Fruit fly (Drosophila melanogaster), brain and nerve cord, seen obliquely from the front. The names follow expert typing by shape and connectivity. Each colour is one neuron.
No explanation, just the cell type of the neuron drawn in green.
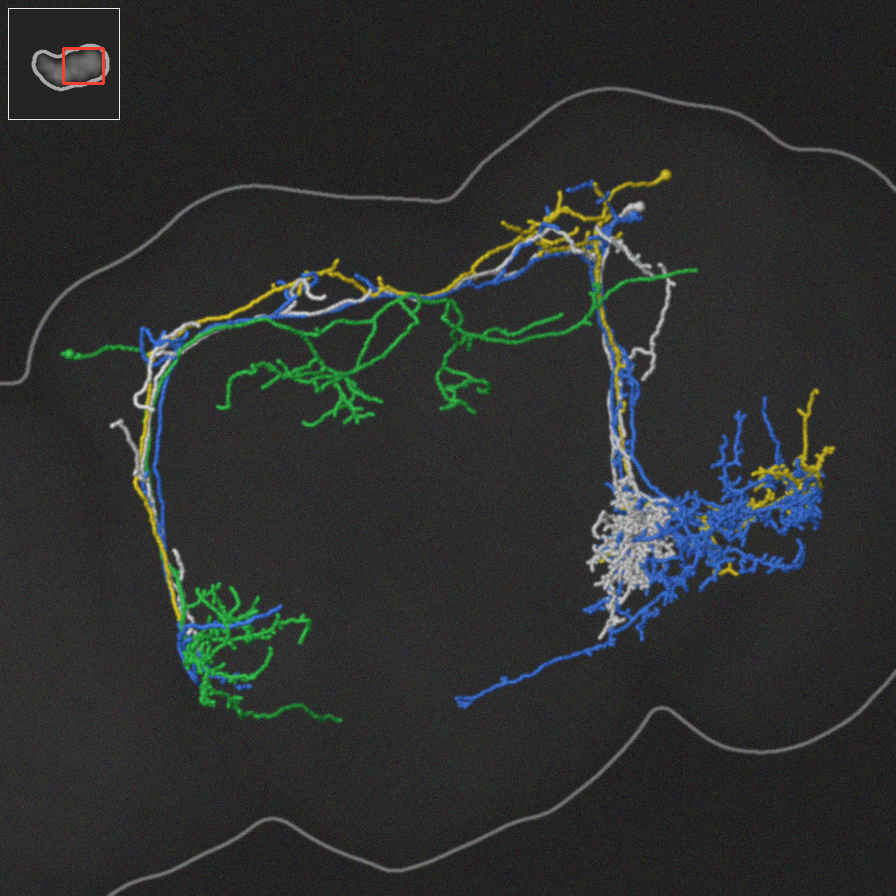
IB015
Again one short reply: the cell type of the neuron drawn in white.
WED093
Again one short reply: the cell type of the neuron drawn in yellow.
CB2377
